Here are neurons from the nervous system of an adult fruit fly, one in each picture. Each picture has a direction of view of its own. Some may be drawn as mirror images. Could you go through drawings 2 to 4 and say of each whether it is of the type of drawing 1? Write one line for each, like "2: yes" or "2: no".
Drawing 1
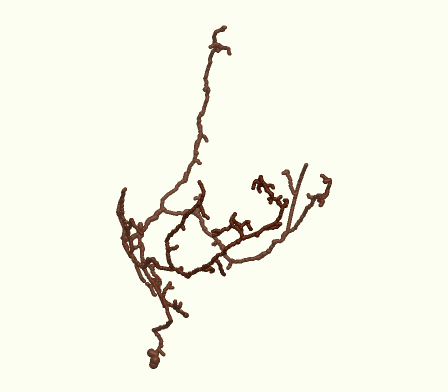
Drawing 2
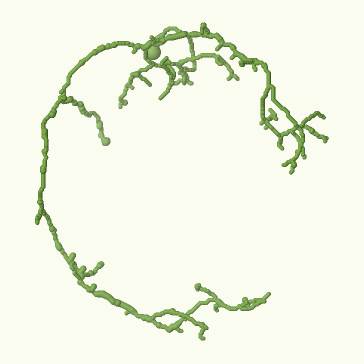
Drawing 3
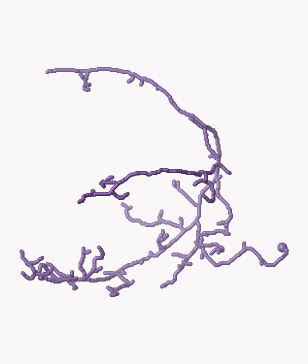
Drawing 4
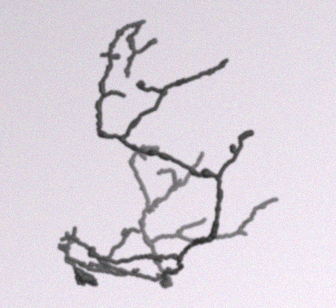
2: no
3: yes
4: yes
